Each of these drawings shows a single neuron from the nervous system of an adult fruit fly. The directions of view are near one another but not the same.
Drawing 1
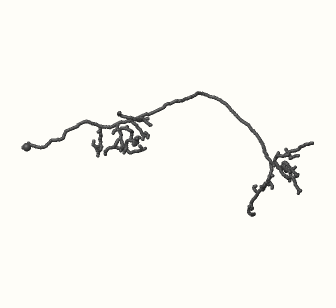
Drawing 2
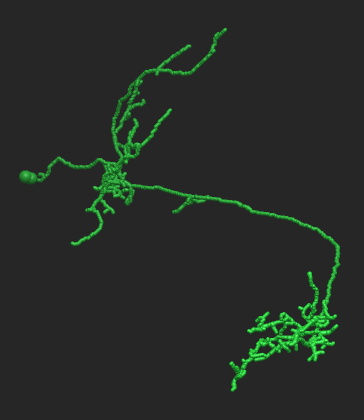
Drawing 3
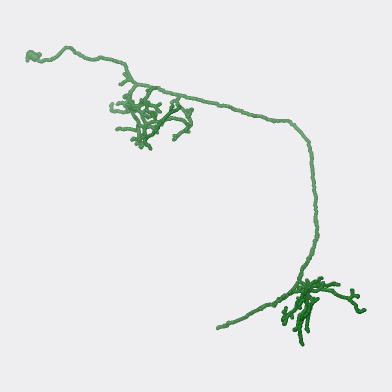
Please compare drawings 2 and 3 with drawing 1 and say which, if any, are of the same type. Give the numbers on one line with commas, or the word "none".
3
